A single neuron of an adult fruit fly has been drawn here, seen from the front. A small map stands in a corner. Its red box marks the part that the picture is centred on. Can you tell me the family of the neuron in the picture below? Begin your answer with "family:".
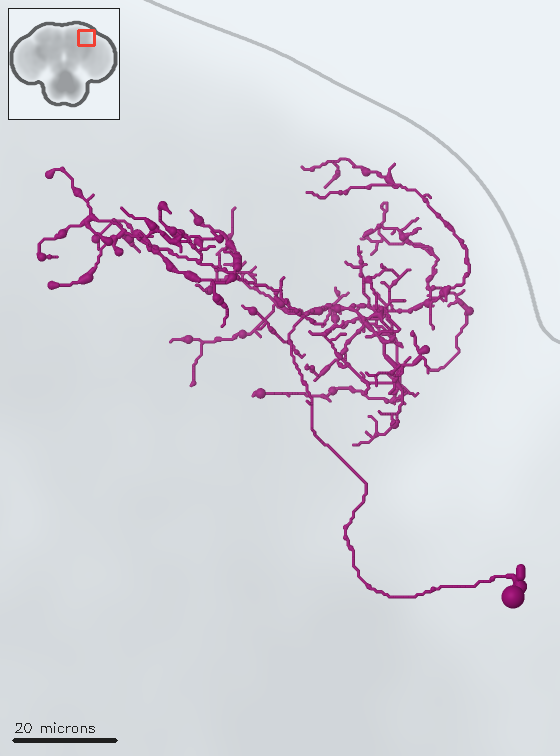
family: hemilineage LHa2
